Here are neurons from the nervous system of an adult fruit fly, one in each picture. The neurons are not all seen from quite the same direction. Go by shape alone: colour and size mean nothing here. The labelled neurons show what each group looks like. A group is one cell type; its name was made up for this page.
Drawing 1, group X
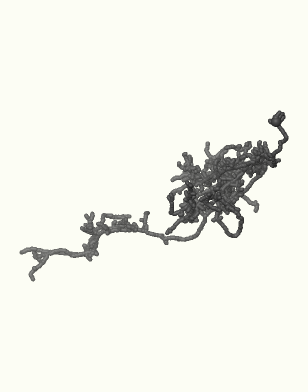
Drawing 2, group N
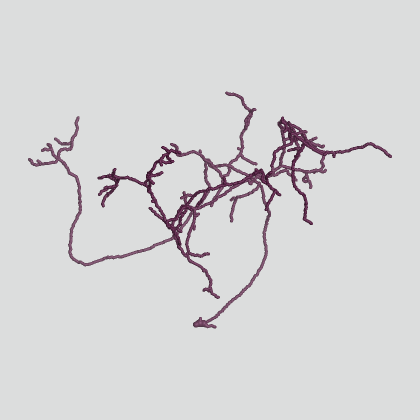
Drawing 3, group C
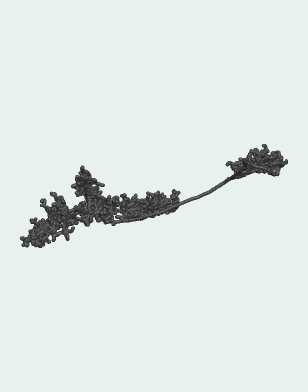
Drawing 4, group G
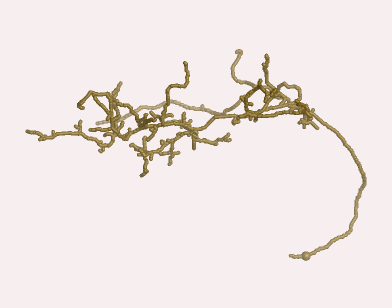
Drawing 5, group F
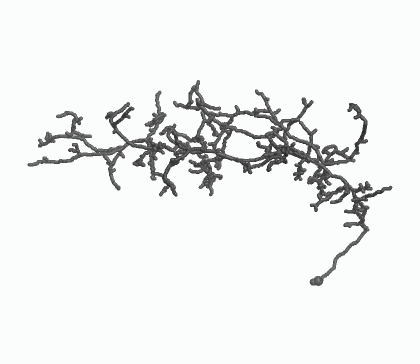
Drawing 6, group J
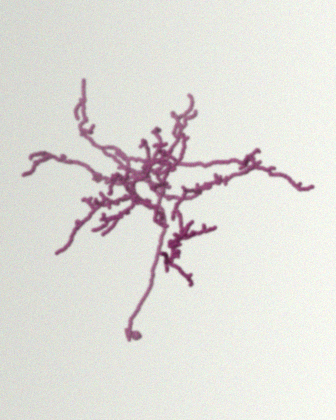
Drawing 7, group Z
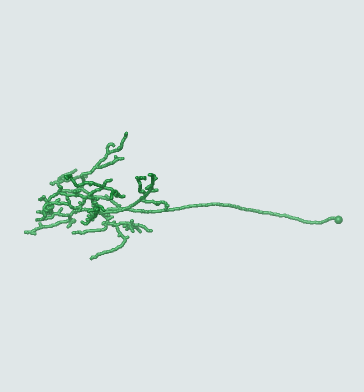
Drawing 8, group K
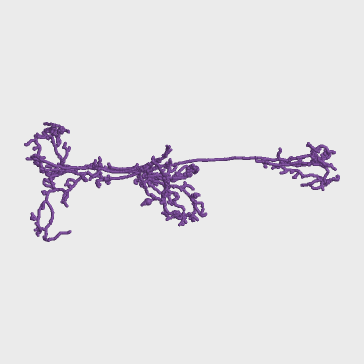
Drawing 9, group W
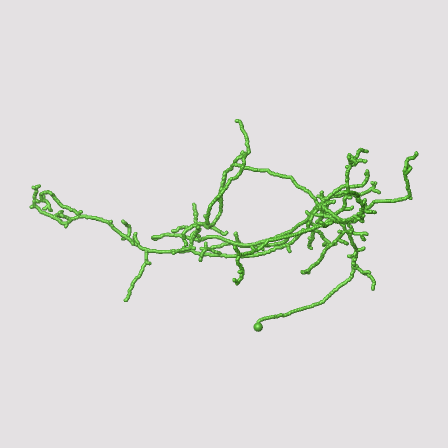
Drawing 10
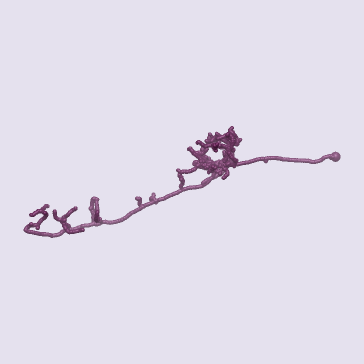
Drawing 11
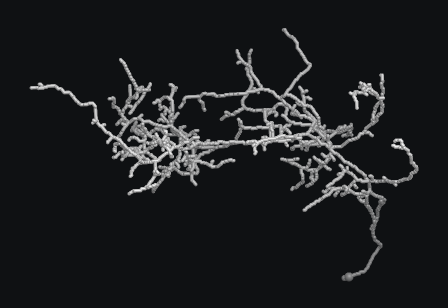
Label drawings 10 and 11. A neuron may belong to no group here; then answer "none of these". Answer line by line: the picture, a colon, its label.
10: none of these
11: group F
